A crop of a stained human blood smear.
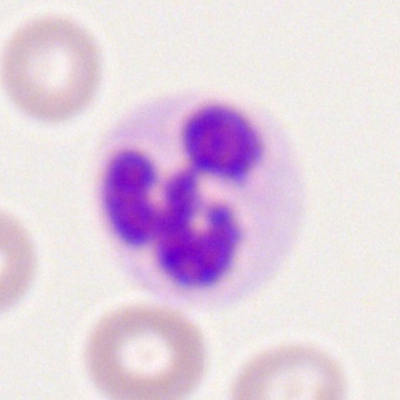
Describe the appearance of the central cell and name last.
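Outline: round, smooth. Nucleus: divided into several separate lobes. Chromatin: dense, dark purple. Cytoplasm: plentiful, pale pinkish-lilac. Cell: segmented neutrophil.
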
